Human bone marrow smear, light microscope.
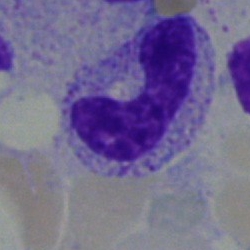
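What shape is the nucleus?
It is curved into a thick C or horseshoe shape, with the hollow of the curve facing toward the upper left.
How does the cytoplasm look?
Pale lilac-grey, surrounding the nucleus on all sides, with fine purple granules scattered throughout.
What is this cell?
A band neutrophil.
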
